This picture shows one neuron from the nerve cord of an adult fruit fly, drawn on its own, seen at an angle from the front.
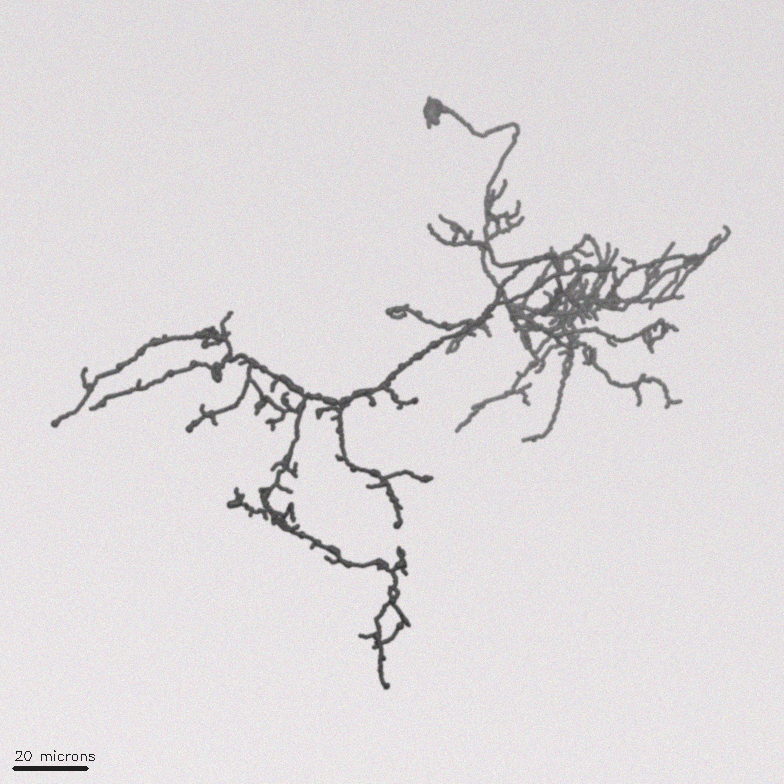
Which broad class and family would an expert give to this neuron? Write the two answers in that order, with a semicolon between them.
nerve-cord intrinsic neuron; hemilineage 18B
